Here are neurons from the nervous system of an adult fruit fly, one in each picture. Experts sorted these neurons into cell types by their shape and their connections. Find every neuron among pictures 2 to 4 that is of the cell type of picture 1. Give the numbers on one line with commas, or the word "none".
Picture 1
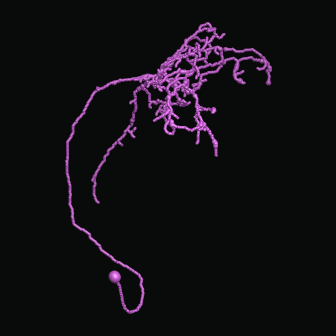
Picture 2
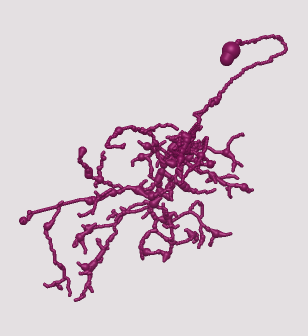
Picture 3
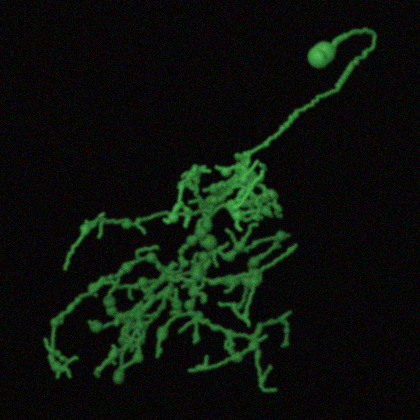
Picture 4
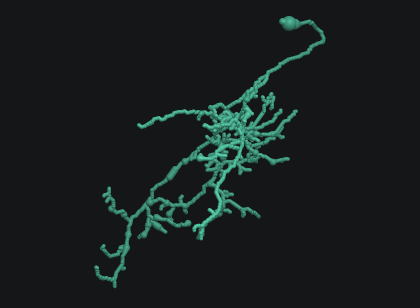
none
